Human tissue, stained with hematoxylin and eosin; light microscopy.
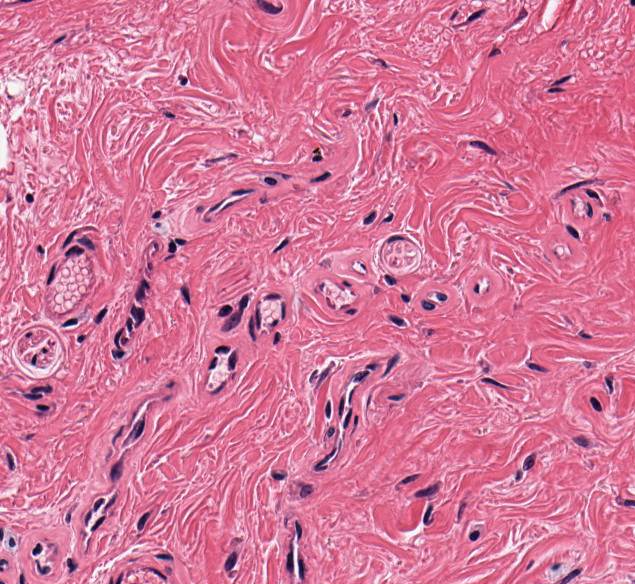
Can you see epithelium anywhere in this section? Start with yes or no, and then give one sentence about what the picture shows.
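No. The whole field is filled by dense pink collagen bundles with no epithelium anywhere.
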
